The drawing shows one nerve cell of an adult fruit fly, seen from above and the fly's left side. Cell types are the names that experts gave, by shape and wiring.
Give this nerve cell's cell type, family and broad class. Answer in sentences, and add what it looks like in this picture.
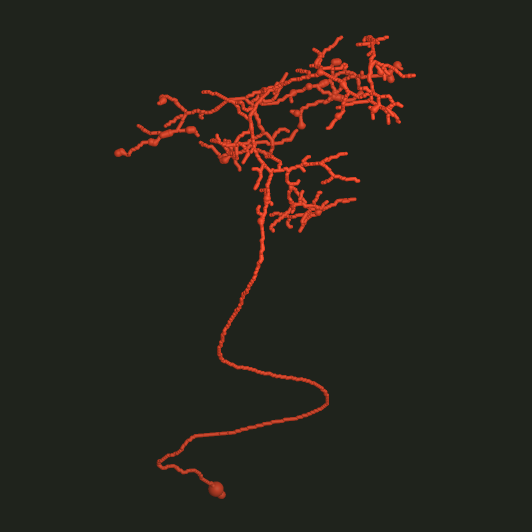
Its cell type is IN02A055. The family is hemilineage 02A. This is a nerve-cord intrinsic neuron. Its cell body lies at the bottom of the picture. Dozens of branch ends can be seen.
